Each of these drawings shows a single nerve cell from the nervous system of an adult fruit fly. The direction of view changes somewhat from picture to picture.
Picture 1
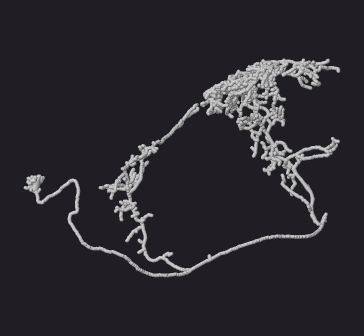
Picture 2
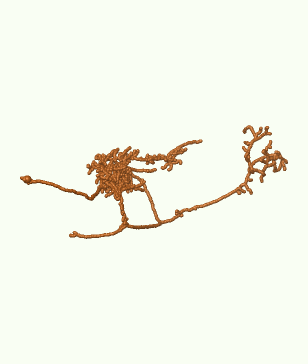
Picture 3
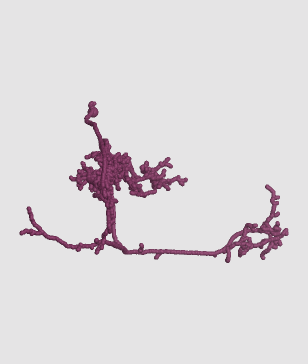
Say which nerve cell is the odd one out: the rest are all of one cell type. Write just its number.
1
